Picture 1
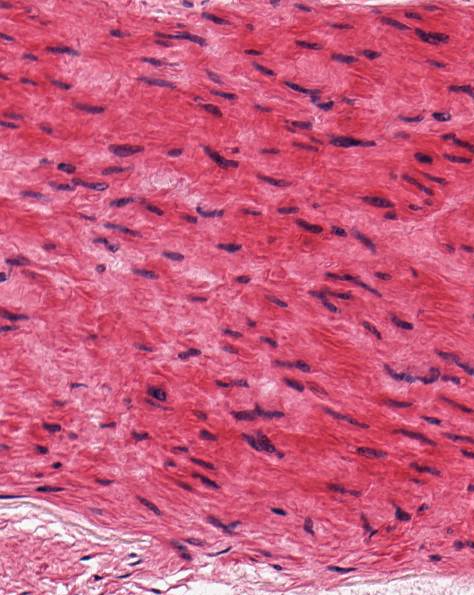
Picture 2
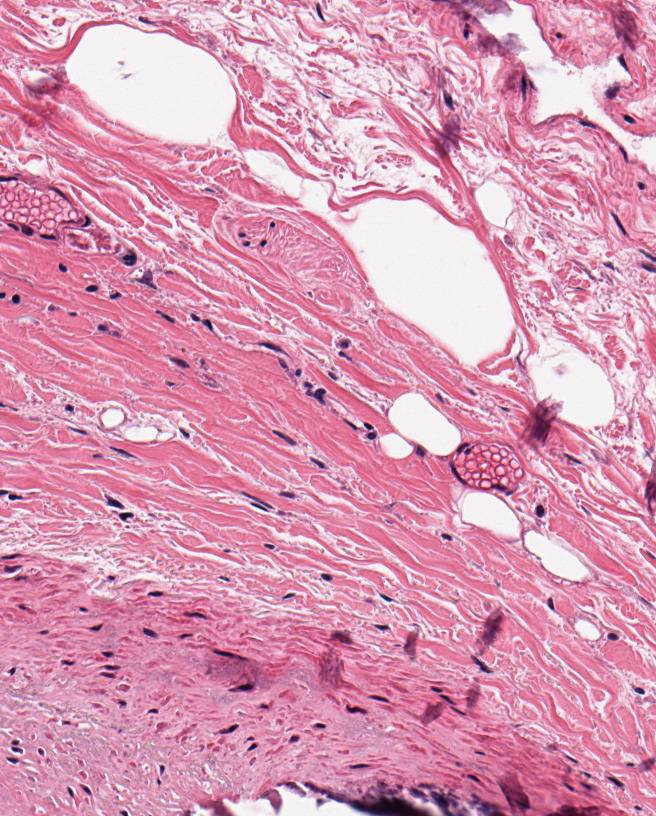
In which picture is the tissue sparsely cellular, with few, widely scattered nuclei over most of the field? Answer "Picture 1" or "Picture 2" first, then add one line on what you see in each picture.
Picture 2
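Picture 1: Nearly the whole field is a continuous dense sheet of spindle cells with no lobules or nests.
Picture 2: Sparse dark nuclei between the collagen bundles are elongated and spindle-shaped, lying parallel to the fibres.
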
